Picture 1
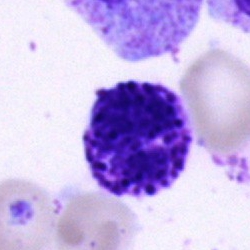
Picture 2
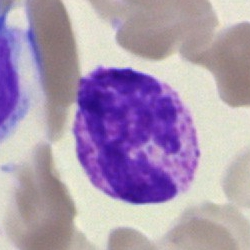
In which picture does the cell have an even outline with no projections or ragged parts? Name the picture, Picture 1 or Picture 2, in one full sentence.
The edge of the cell in picture 2 is smooth and even.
